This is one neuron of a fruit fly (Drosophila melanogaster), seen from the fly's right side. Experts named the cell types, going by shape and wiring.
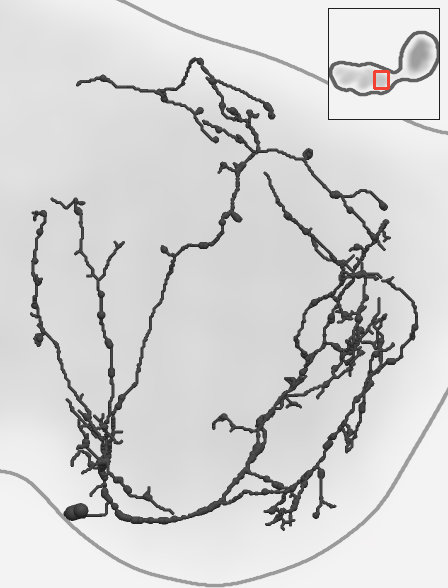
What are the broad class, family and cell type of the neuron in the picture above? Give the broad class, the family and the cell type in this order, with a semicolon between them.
nerve-cord intrinsic neuron; hemilineage 04B; IN04B041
